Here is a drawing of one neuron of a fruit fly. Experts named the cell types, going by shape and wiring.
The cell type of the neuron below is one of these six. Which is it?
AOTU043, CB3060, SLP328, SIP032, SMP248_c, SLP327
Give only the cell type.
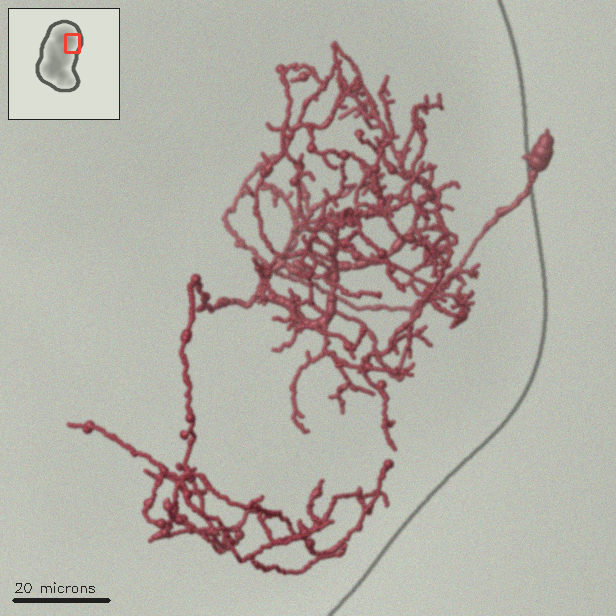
SLP327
